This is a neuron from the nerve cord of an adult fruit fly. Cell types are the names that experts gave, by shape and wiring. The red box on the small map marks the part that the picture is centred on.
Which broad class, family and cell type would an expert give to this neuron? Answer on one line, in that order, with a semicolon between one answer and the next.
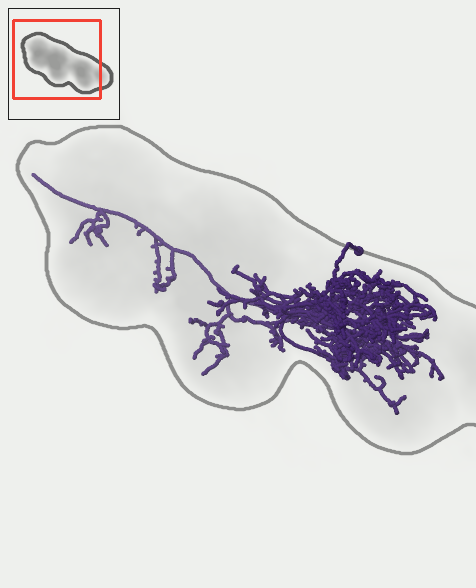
ascending neuron; hemilineage 18B; AN18B002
